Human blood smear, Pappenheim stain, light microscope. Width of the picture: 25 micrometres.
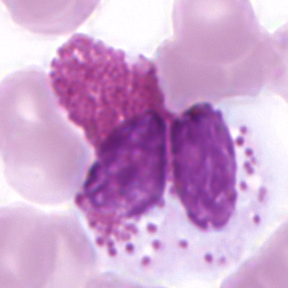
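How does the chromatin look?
Dark purple and coarsely clumped.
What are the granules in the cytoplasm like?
Round, of even size and reddish-purple; to the right of the nucleus they are thinly scattered in pale, nearly colourless cytoplasm.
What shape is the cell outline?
Irregular, where a dense mass of granules bulges out at the upper left.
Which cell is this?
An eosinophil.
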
